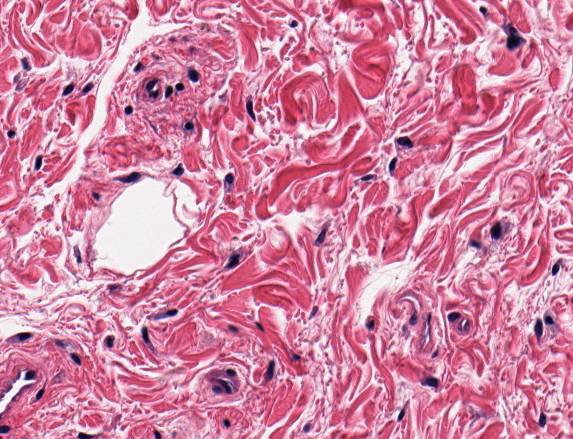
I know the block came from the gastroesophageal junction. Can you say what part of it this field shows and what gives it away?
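As I read it, this field is dense connective tissue. Thick, wavy eosinophilic collagen bundles fill it, running in many different directions, with small, dark, elongated fibroblast nuclei sparsely scattered between them.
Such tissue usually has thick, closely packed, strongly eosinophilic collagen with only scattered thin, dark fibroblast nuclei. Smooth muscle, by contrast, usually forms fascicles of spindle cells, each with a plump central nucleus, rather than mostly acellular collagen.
Narrow pale clefts separate the bundles, and a single rounded clear space lies left of the centre.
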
